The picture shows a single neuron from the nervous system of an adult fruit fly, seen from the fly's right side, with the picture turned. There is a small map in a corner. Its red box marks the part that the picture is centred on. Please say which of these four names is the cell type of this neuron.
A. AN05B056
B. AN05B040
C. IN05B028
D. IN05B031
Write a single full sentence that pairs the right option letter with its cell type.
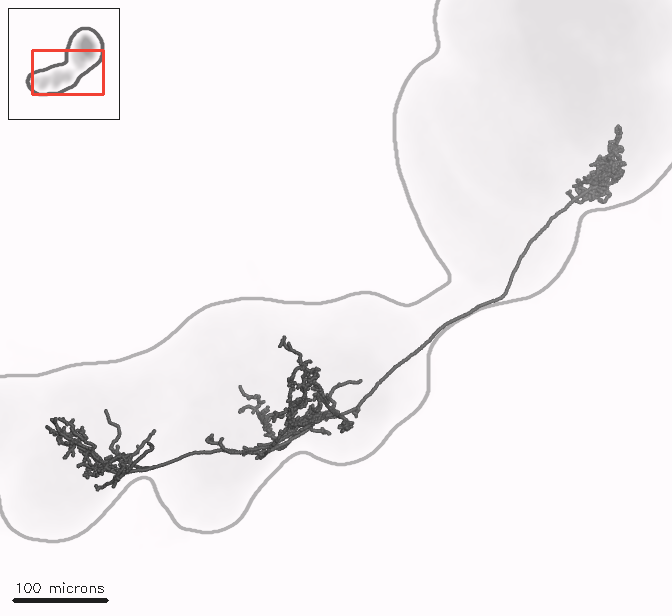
The neuron's cell type is AN05B040, which is option B.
